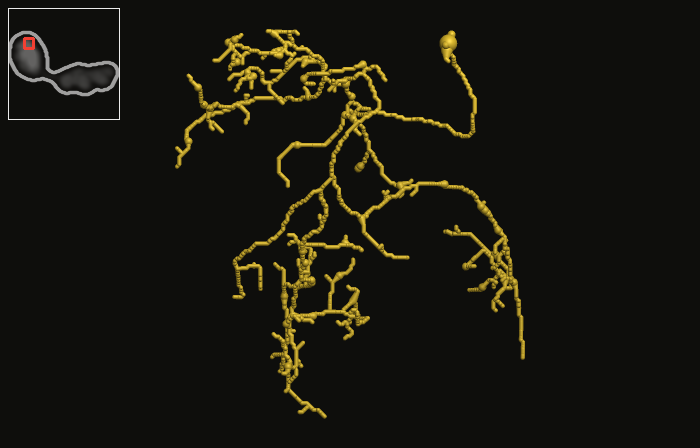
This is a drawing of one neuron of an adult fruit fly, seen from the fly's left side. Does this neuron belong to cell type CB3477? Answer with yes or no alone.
yes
